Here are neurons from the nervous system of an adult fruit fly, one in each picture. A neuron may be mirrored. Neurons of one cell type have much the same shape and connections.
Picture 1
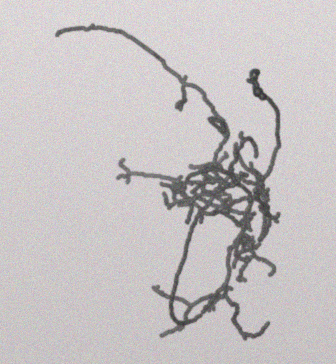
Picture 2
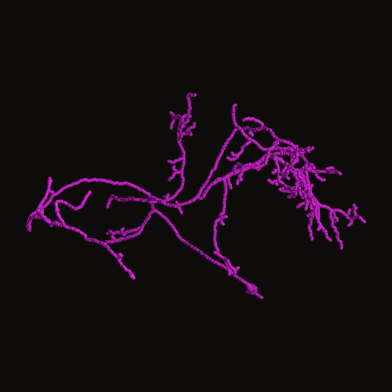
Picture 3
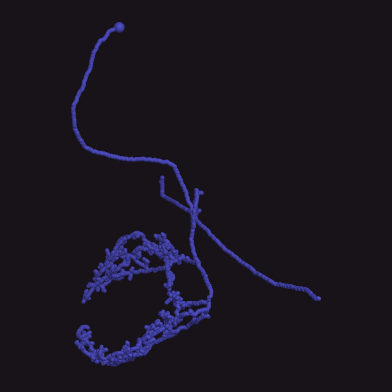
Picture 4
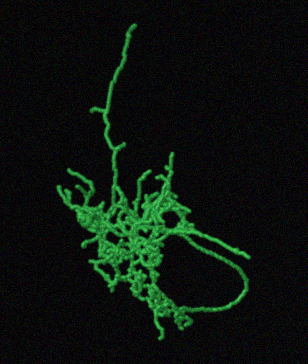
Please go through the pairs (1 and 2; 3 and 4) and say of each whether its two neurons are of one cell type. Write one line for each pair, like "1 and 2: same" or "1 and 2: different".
1 and 2: different
3 and 4: different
